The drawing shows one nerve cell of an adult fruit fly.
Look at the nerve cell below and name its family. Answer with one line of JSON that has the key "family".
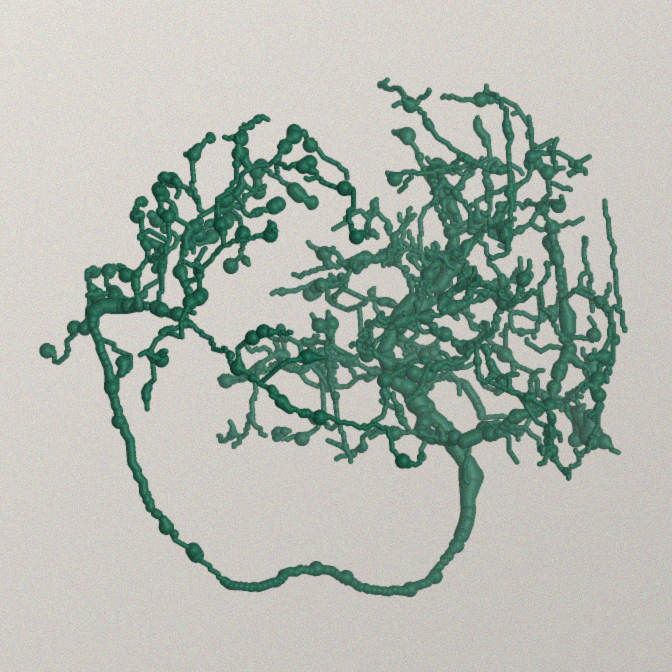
{"family": "hemilineage 01A"}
